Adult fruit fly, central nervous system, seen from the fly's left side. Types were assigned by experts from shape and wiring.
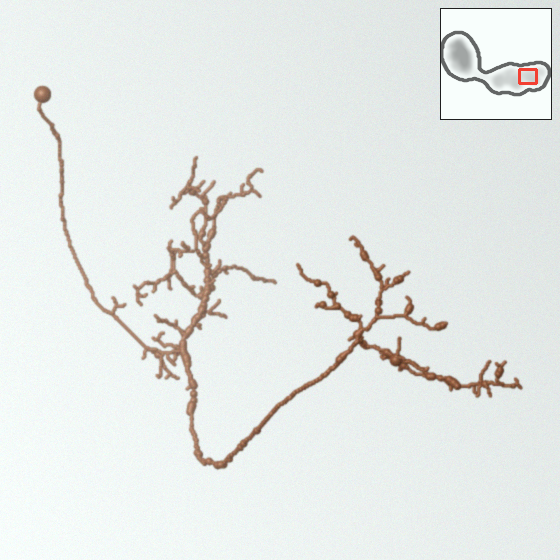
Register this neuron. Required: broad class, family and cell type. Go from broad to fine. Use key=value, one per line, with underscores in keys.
broad_class=nerve-cord intrinsic neuron
family=hemilineage 01A
cell_type=IN01A064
